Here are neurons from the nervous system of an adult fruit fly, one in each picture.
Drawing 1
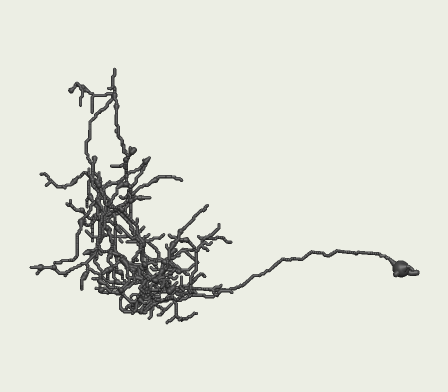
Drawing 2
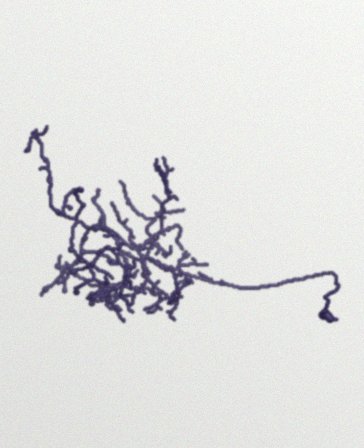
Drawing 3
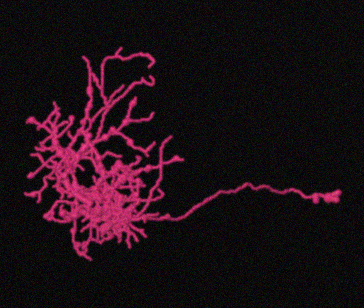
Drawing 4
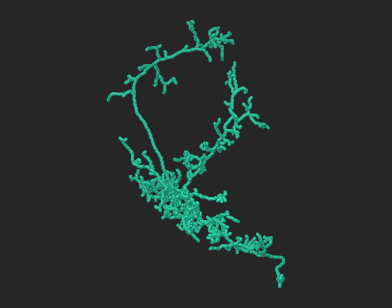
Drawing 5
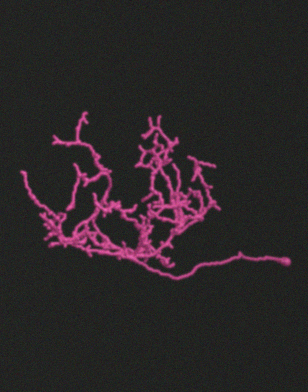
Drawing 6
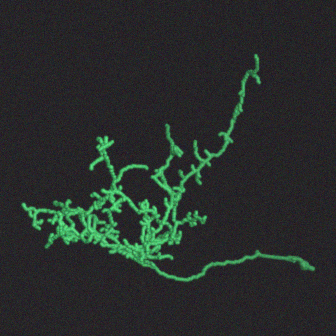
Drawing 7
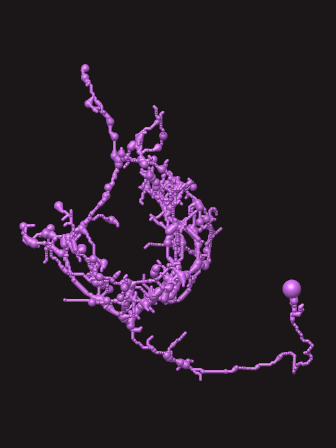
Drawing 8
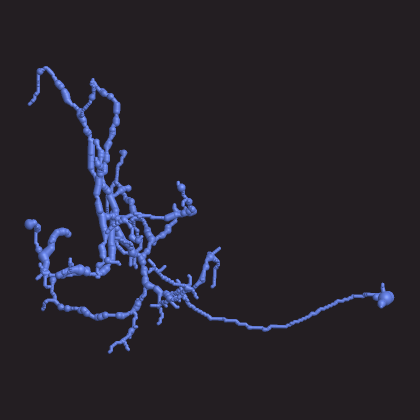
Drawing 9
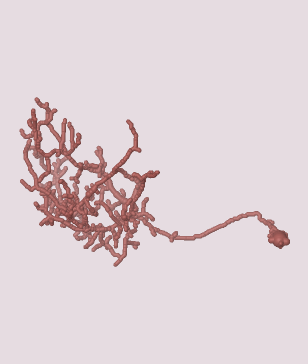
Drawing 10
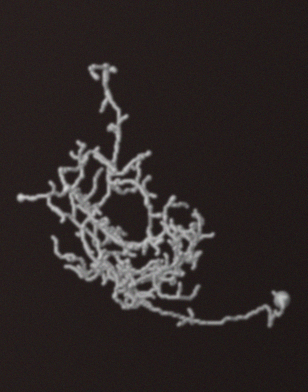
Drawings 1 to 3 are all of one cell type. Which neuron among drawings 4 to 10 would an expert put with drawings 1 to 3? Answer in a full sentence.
The neuron in drawing 10 is of the same cell type.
